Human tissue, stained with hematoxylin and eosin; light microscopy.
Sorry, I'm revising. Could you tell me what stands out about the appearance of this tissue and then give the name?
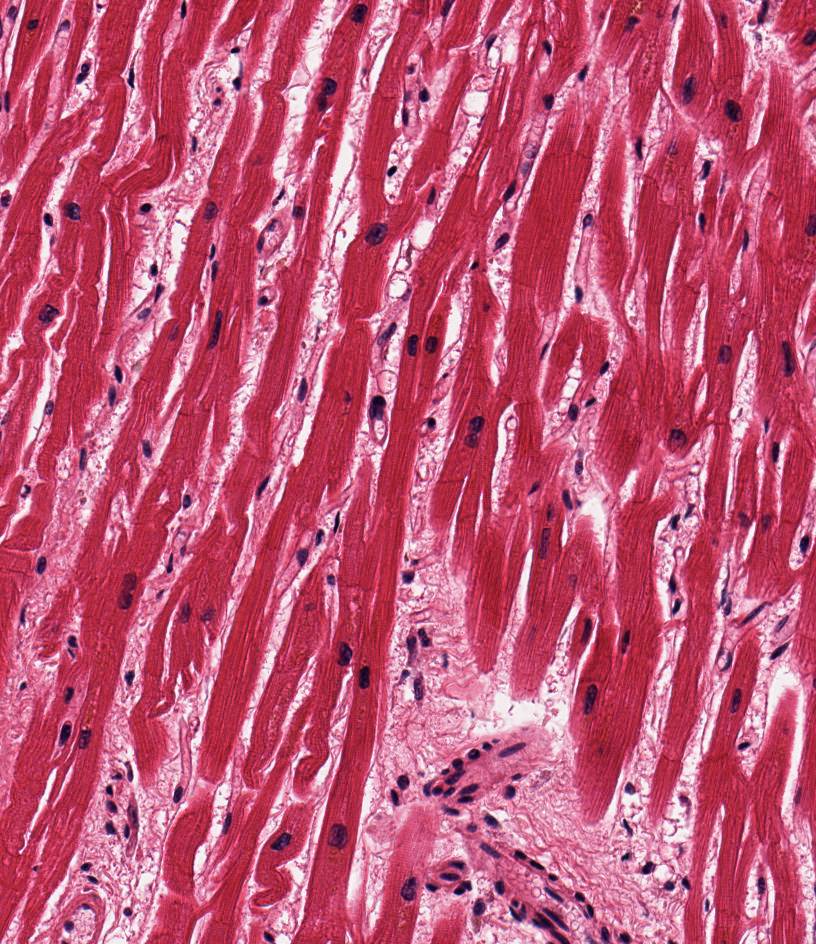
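First, the fibres: many branch and join neighbouring fibres. Second, the stroma between them is loose and pale, with scattered small dark nuclei. Third, near the bottom centre sits a small group of crowded, elongated dark nuclei in pale pink tissue. Fourth, the field contains no fat cells. This is the left ventricle of the heart.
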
